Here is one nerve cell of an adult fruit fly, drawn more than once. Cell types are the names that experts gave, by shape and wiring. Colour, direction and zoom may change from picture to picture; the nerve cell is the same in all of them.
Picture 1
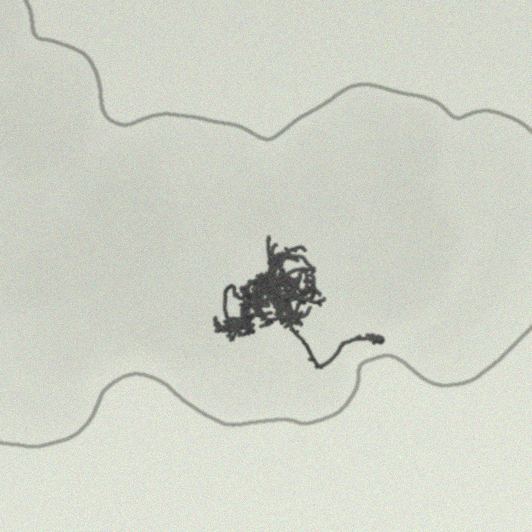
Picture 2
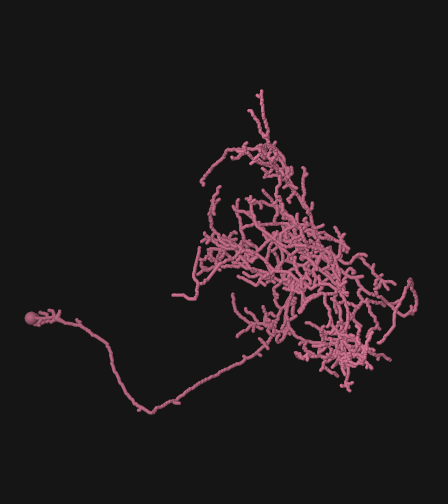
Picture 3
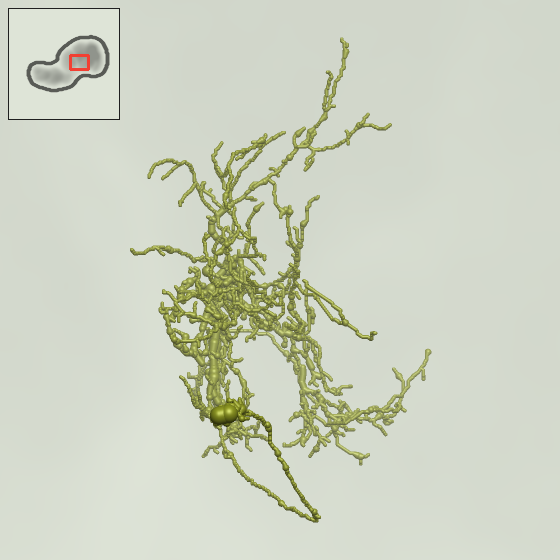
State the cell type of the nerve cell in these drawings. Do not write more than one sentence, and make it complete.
By type, the nerve cell is GNG541.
